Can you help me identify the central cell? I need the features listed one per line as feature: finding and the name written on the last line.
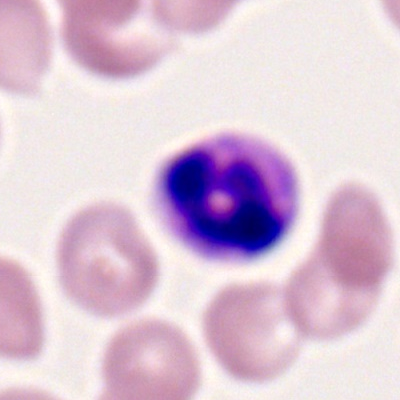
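Outline: round and smooth
Nucleus shape: curved, wrapping around a small pale central spot
Nucleus size: fills most of the cell
Chromatin: dark purple, looks dense
Name: so, segmented neutrophil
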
